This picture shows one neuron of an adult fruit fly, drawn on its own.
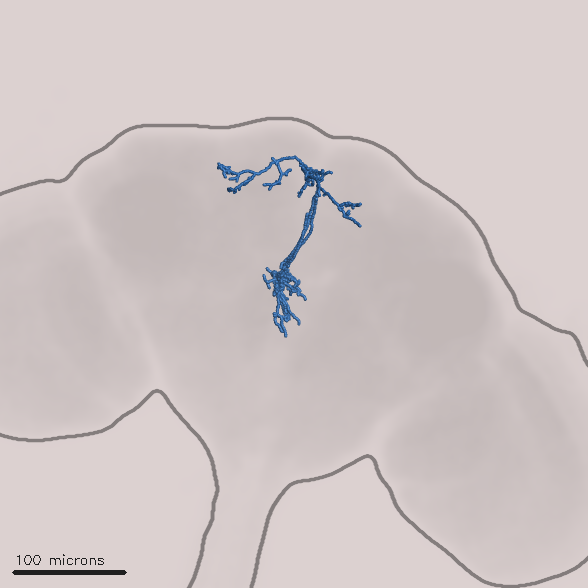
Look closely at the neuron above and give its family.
hemilineage FLAa3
